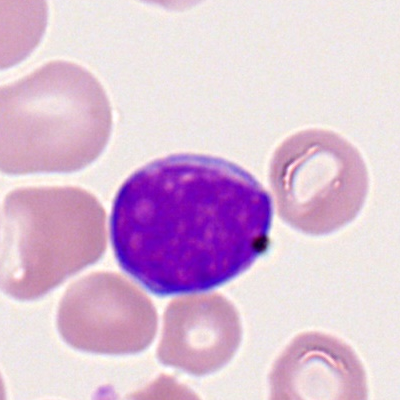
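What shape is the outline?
Smooth, roughly oval.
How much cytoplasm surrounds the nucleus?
A very thin rim only, with no granules seen.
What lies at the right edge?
A single tiny black dot.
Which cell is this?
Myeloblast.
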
